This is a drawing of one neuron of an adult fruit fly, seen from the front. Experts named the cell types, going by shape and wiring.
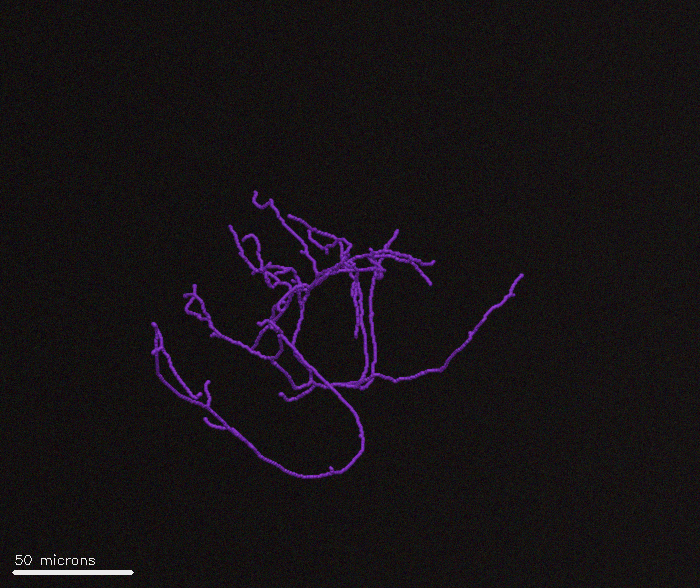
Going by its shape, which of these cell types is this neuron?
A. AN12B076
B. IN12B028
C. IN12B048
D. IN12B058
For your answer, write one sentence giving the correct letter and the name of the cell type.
For cell type, option C, IN12B048, applies to the neuron.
